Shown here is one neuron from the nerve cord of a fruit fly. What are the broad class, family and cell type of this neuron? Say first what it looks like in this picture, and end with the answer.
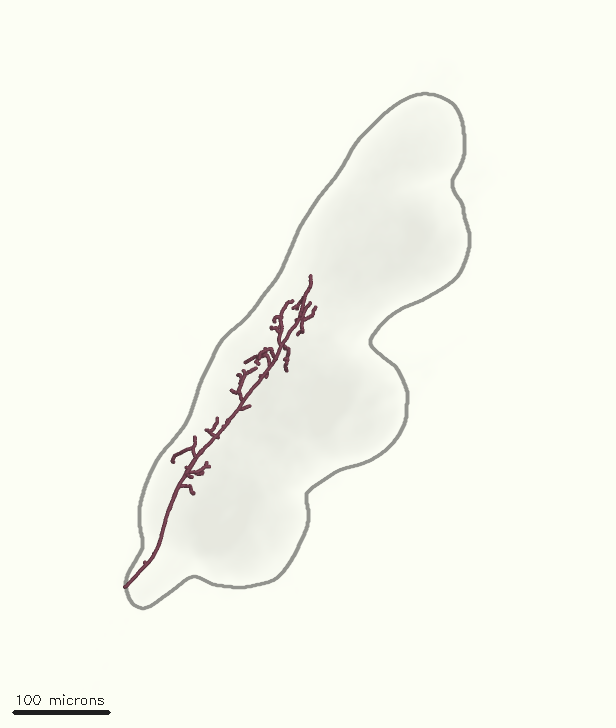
No cell body is drawn. By the scale bar it is about 350 microns tall in this view. It is a descending neuron. Its family is hemilineage WEDd1. The cell type is DNae002.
